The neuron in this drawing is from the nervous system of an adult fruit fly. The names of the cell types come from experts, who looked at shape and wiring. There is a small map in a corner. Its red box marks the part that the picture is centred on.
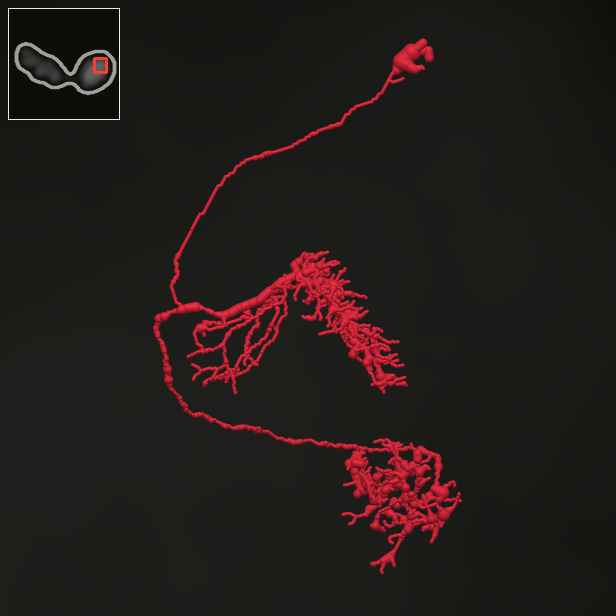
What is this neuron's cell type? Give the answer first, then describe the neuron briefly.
It is of cell type hDeltaG. This is a central-brain intrinsic neuron. The picture shows dozens of branch ends. As drawn here it is taller than it is wide.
